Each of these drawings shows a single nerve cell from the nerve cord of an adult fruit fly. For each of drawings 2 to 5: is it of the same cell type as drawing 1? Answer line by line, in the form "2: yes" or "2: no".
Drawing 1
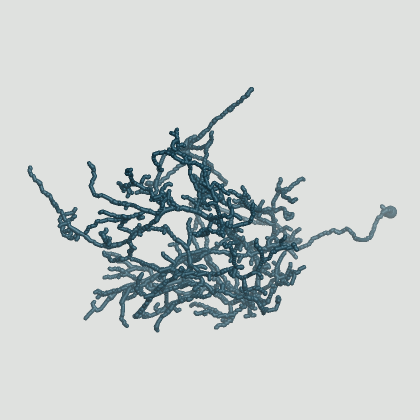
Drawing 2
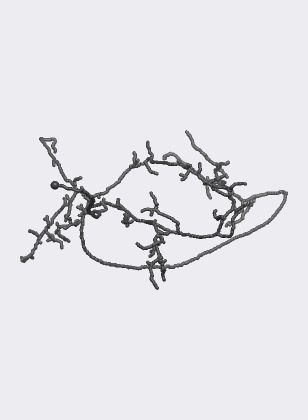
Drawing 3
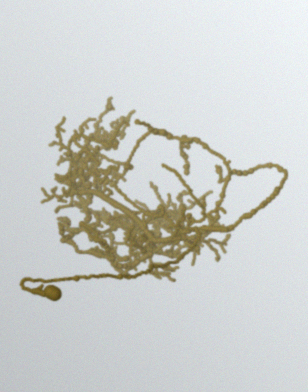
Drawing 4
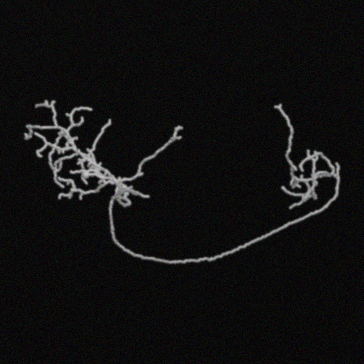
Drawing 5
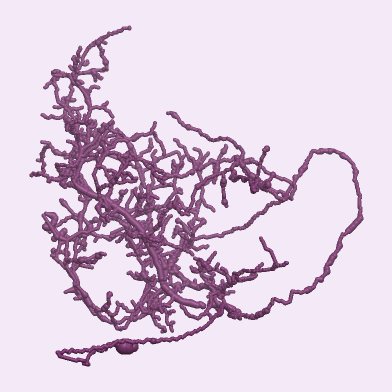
2: no
3: yes
4: no
5: yes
